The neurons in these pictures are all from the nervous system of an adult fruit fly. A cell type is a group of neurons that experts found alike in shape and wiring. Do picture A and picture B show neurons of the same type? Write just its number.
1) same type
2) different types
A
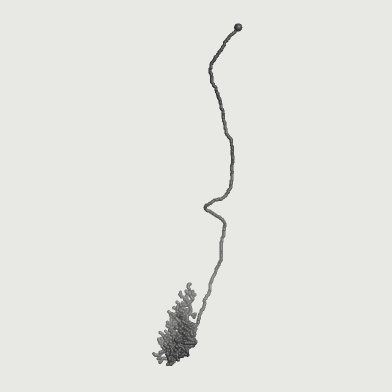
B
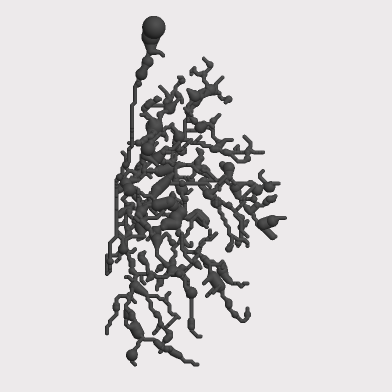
2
